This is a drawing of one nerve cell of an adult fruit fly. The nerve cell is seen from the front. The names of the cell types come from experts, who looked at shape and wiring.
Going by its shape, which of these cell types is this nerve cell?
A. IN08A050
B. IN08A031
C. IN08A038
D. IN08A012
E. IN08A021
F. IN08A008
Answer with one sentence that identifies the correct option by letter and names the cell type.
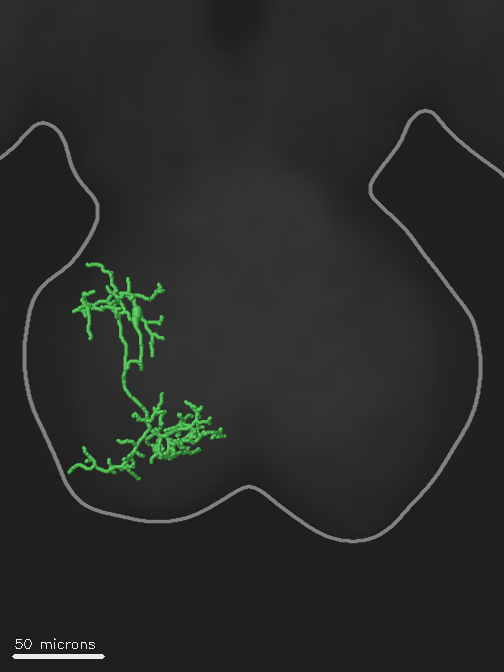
Option E states the cell type of the nerve cell, which is IN08A021.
